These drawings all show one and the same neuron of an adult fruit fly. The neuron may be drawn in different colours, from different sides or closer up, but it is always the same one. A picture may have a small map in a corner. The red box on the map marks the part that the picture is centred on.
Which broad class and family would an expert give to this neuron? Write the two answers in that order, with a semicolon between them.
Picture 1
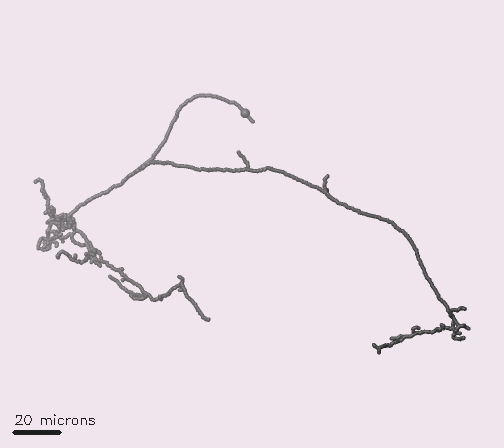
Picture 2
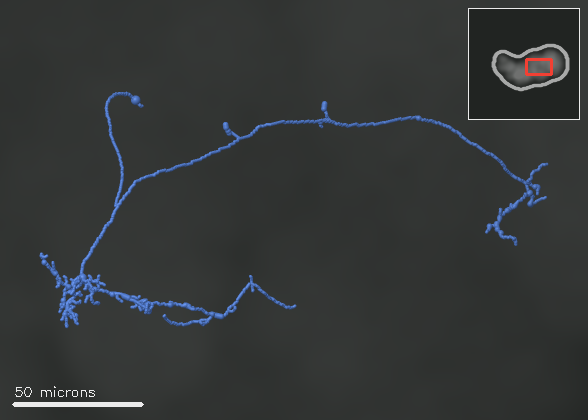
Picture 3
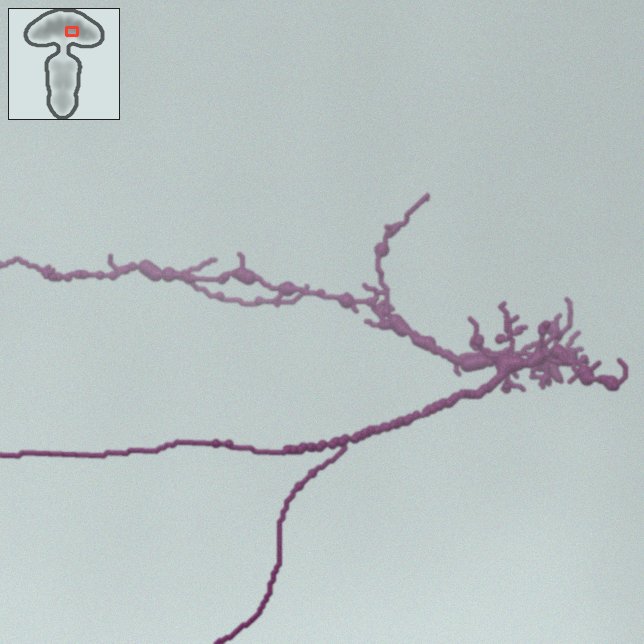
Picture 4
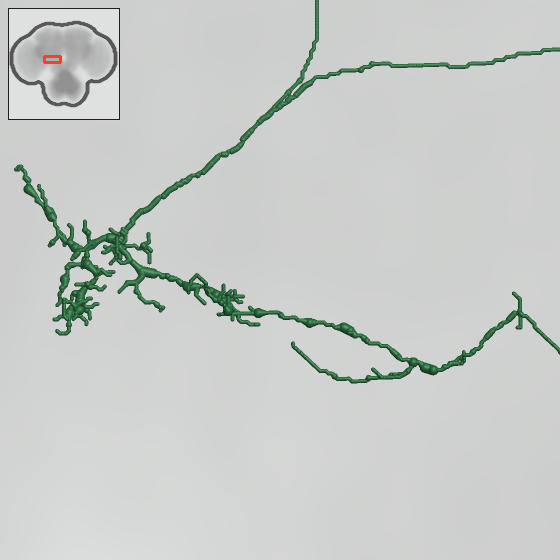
central-brain intrinsic neuron; hemilineage DM4_ventral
